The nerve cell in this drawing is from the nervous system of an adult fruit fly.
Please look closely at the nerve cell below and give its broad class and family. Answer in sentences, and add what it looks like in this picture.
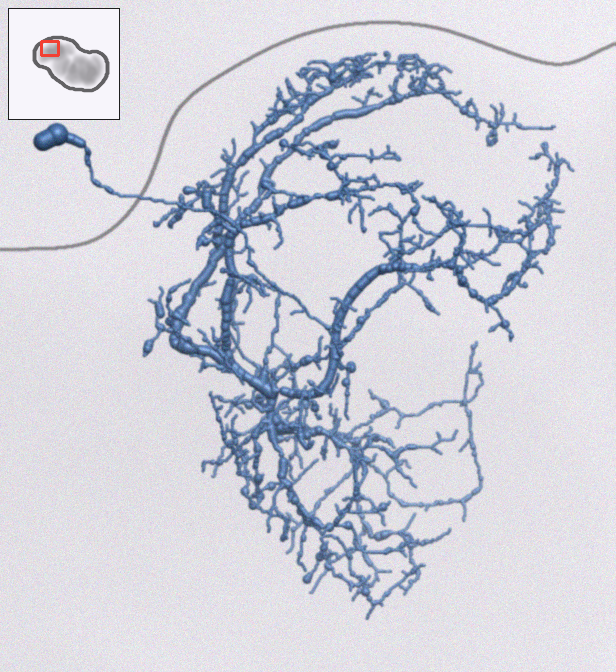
It is a nerve-cord intrinsic neuron. The family is hemilineage 20A.22A. The picture shows more than a hundred branch ends. As drawn here it is about as wide as it is tall.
